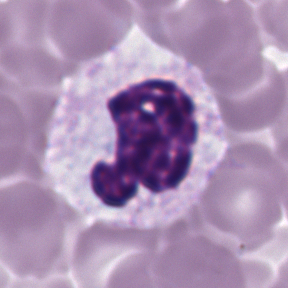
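Segmented neutrophil, the central cell of a stained human peripheral blood smear. Its cytoplasm is very pale greyish-lilac, with fine, dust-like pinkish-purple granules scattered throughout. No nucleoli can be seen in the nucleus, though a small clear spot lies within it near its top.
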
